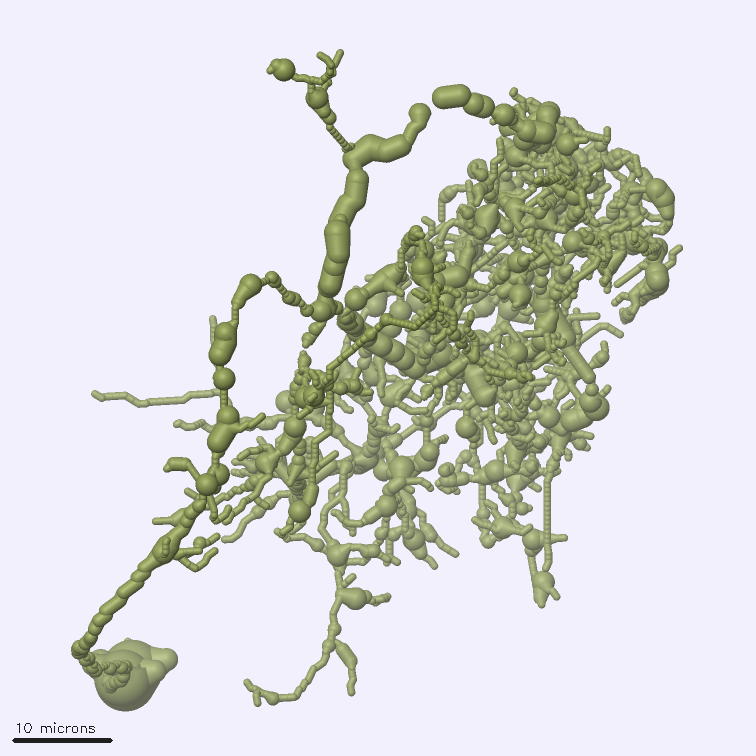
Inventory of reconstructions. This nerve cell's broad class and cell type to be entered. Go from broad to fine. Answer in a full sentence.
A nerve-cord intrinsic neuron, type INXXX239.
